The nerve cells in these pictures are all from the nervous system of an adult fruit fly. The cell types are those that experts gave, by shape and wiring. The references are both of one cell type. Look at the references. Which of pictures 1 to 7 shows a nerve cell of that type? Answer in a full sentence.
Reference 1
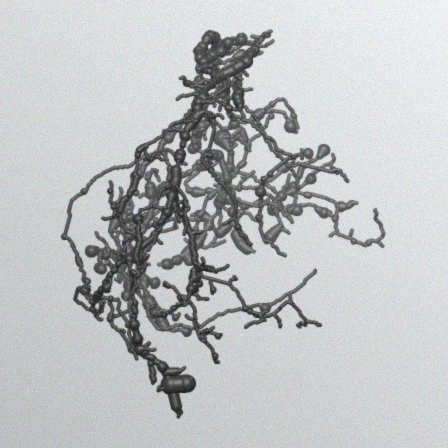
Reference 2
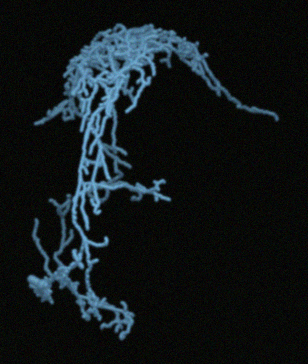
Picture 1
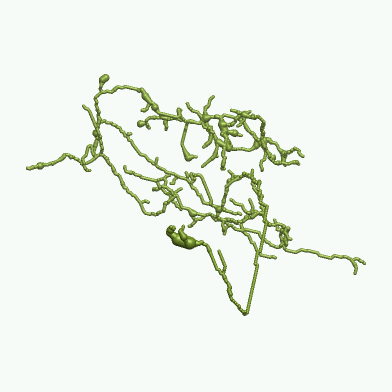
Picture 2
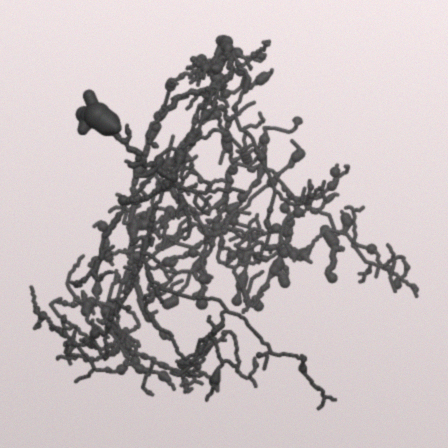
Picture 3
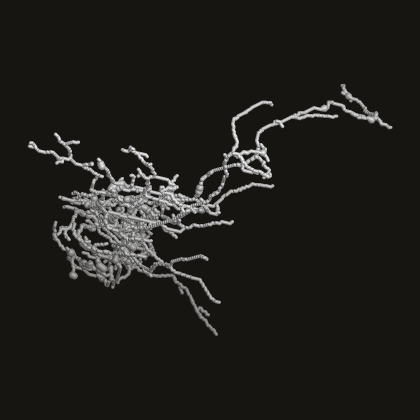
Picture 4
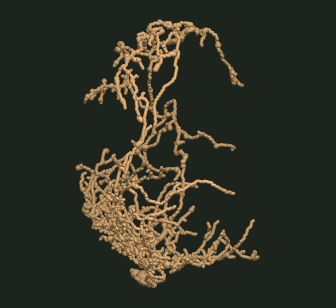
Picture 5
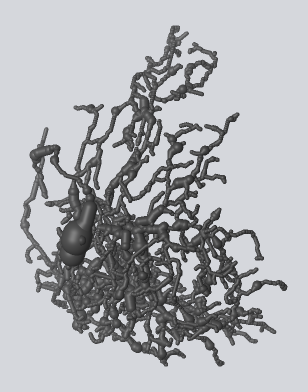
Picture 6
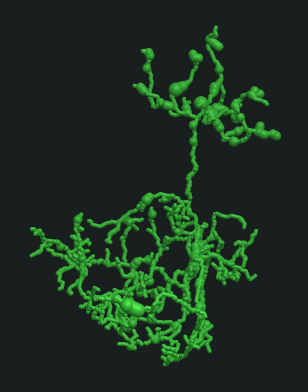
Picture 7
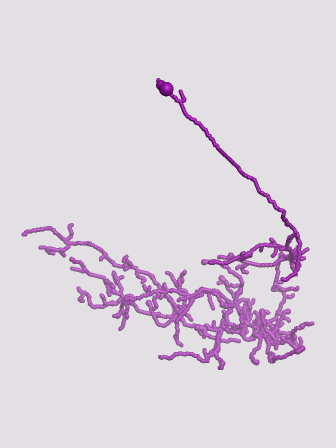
Picture 2 is of the same cell type.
